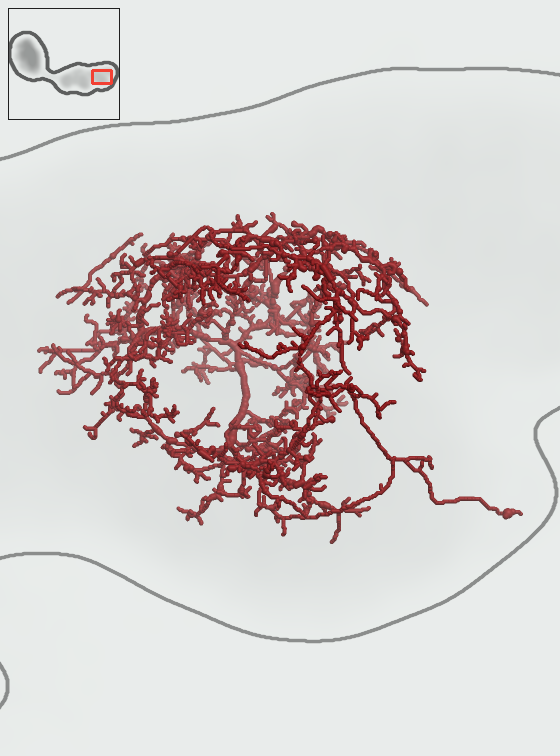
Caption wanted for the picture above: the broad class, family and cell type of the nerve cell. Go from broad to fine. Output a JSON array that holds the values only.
["nerve-cord intrinsic neuron", "hemilineage 03A", "IN03A010"]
